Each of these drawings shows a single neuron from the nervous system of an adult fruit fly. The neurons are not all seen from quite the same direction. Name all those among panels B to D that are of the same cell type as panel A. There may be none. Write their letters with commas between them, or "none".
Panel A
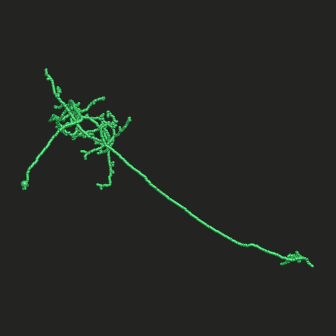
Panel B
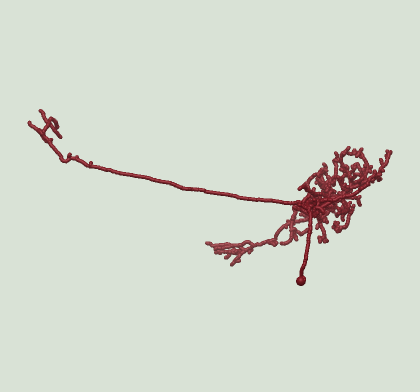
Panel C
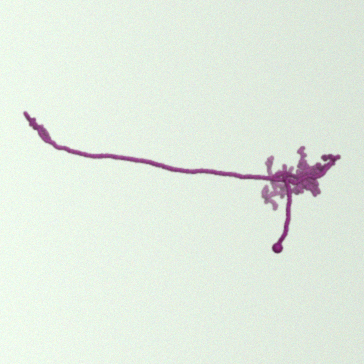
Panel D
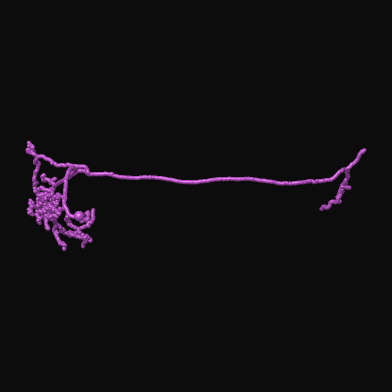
C, D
